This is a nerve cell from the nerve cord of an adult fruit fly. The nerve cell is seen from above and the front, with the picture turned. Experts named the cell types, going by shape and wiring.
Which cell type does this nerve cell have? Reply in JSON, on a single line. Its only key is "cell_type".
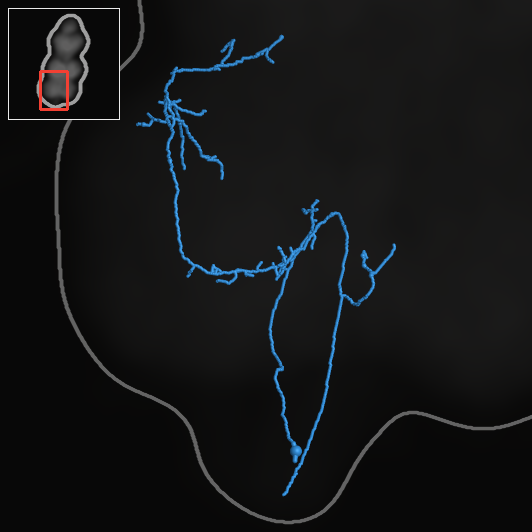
{"cell_type": "AN08B111"}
